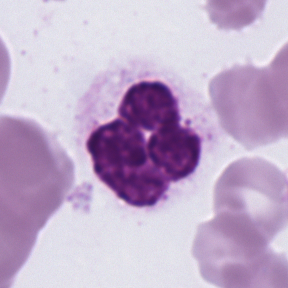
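Segmented neutrophil, centre of a stained peripheral blood smear. The segmented neutrophil's chromatin is dark purple and coarsely clumped. The cytoplasm is pale and almost colourless rather than blue, with fine pinkish-violet granules scattered through it. The outer border of the cell is faint and poorly defined.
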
